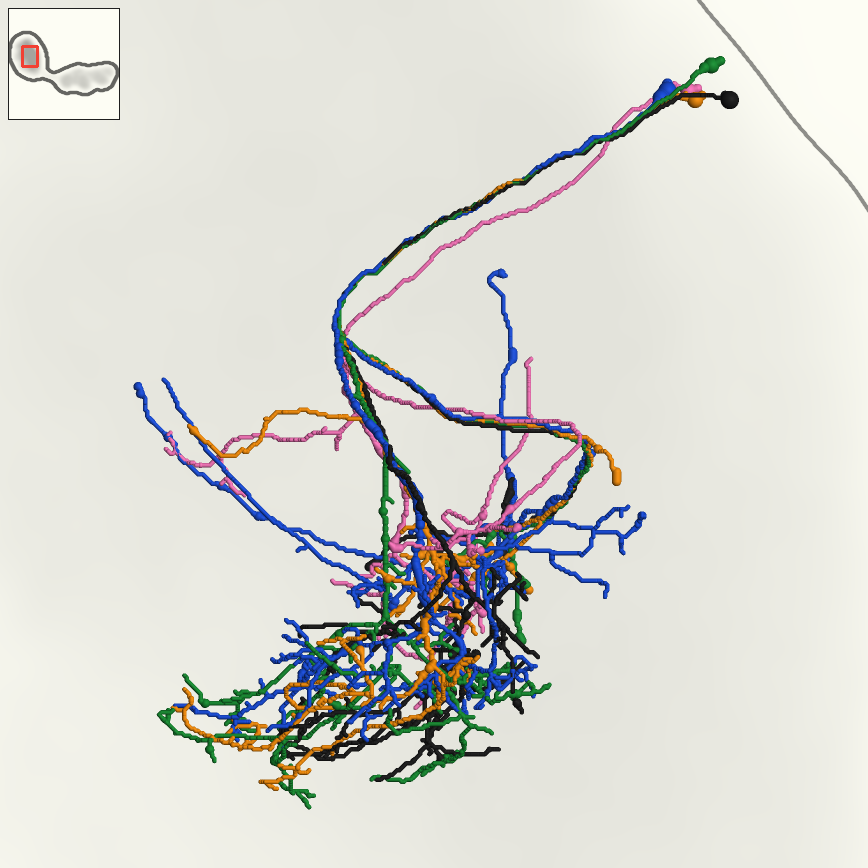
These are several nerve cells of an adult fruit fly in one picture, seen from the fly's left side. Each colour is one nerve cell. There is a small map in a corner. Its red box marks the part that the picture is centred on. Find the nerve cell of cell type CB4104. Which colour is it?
green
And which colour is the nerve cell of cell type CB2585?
blue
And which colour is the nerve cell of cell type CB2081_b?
orange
